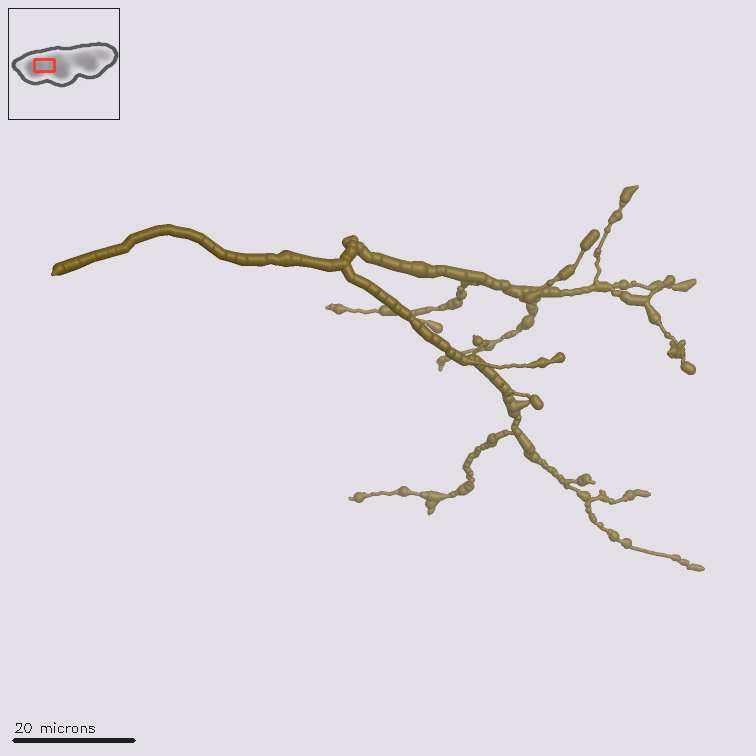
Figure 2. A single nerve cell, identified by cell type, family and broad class: SNpp10; class mechanosensory proprioceptive; sensory neuron entering the nerve cord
